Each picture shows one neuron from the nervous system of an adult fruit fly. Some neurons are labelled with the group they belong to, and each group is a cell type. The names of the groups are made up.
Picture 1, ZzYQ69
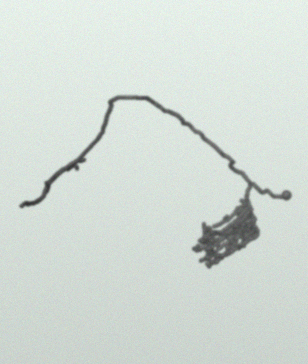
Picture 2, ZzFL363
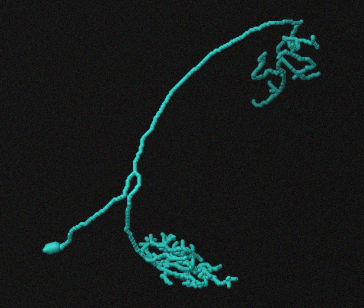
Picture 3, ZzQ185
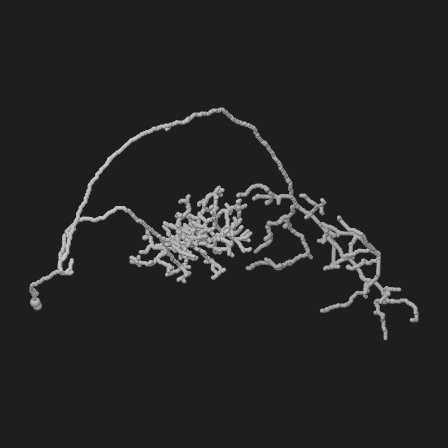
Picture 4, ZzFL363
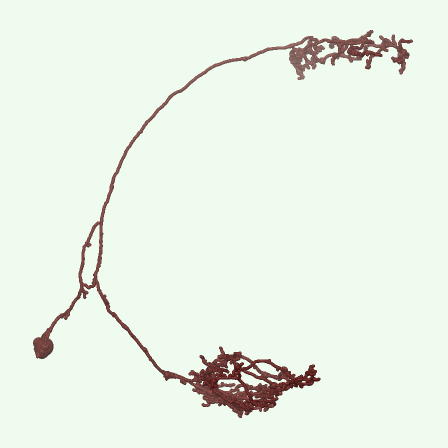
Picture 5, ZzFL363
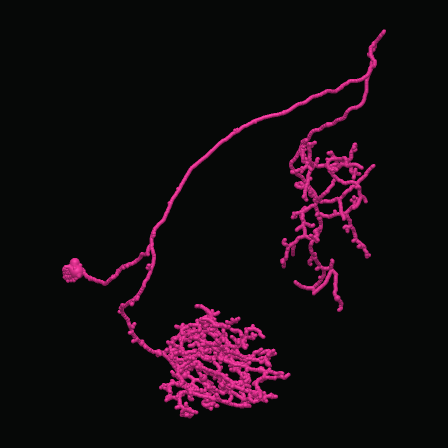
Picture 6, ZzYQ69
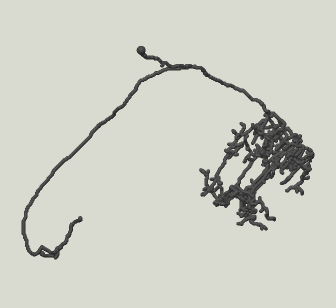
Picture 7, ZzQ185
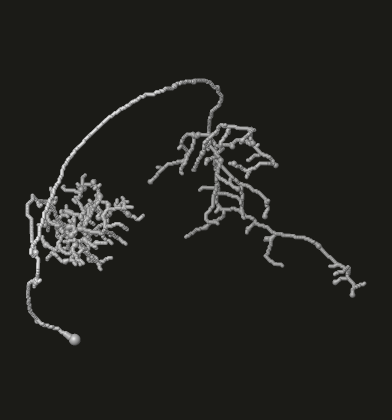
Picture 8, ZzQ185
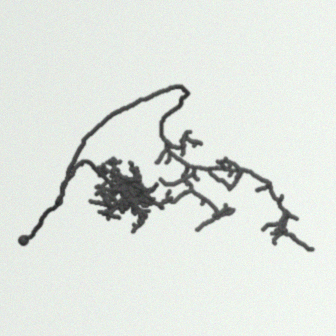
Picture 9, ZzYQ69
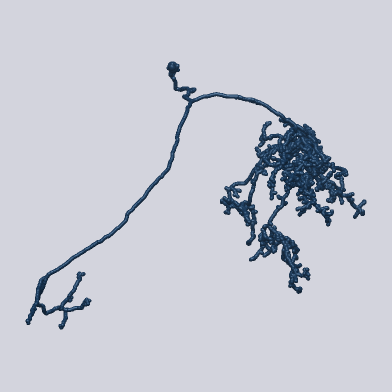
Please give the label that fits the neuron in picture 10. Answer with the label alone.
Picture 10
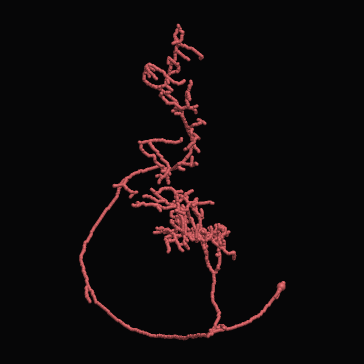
ZzQ185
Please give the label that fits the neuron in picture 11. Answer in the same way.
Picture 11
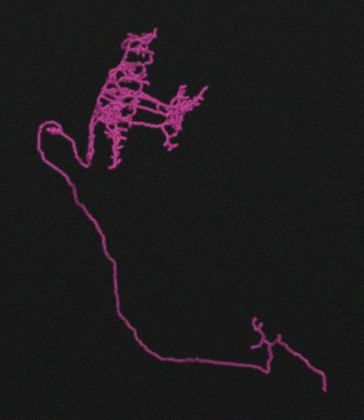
ZzYQ69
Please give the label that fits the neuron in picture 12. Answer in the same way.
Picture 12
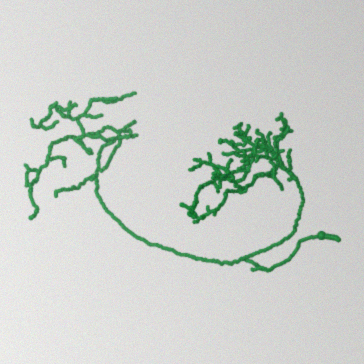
ZzFL363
